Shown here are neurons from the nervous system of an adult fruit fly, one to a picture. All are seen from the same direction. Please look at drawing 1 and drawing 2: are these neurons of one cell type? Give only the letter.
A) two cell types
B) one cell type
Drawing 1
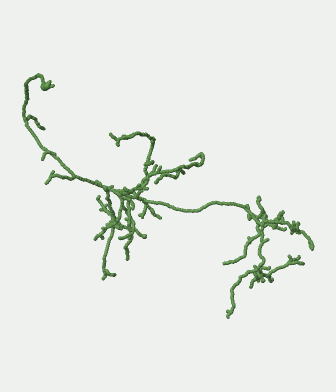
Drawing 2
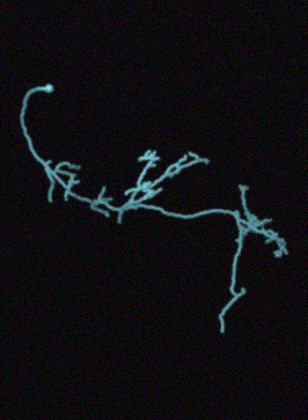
B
